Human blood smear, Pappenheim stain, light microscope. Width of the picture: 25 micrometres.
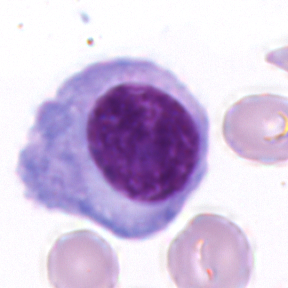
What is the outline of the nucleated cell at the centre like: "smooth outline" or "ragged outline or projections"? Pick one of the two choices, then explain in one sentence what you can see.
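Ragged outline or projections. The left edge of the cell is ragged with small blunt bulges.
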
